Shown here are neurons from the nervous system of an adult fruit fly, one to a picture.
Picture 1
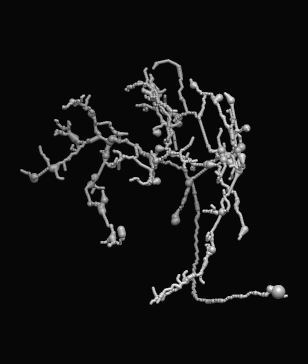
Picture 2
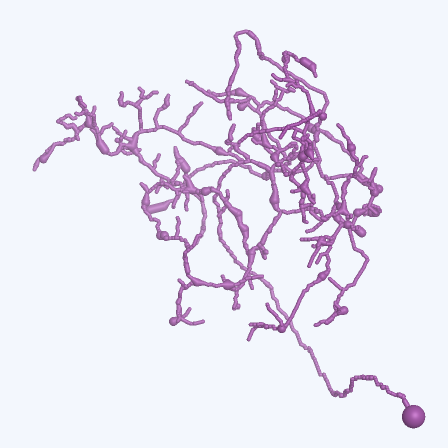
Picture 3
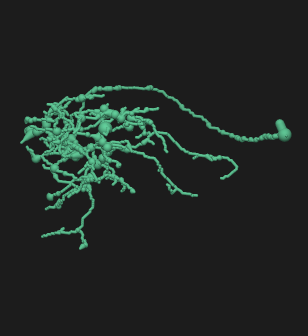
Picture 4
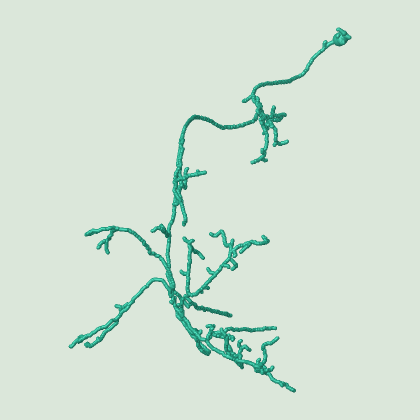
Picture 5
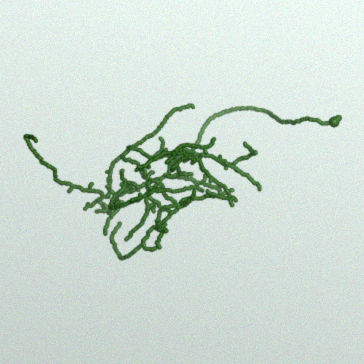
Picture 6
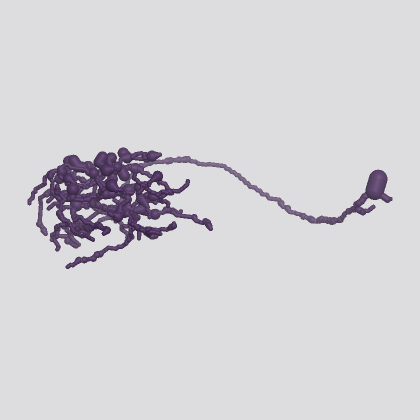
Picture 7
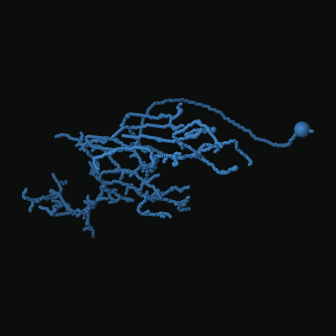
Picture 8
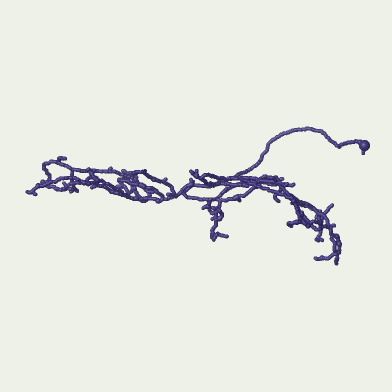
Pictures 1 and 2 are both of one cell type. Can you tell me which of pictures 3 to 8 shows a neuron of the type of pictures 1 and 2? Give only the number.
7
